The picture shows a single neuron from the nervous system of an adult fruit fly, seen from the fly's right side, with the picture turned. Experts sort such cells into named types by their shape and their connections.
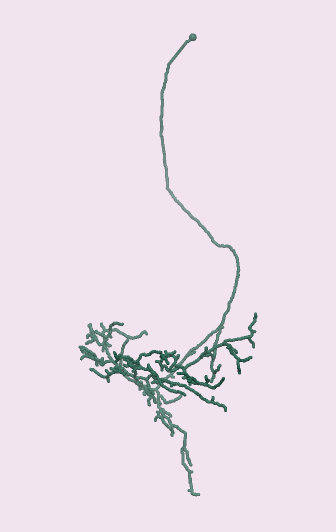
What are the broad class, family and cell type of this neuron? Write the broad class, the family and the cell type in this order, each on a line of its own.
central-brain intrinsic neuron
hemilineage WEDd1
CB1131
